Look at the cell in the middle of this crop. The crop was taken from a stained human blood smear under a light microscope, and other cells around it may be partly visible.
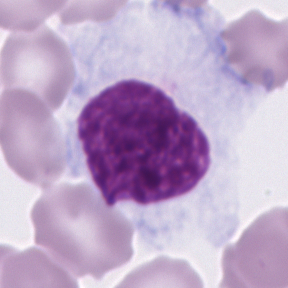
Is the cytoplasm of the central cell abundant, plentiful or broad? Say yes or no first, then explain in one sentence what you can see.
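Yes. The cytoplasm is abundant and covers a much larger area than the nucleus.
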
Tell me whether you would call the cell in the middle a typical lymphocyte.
no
